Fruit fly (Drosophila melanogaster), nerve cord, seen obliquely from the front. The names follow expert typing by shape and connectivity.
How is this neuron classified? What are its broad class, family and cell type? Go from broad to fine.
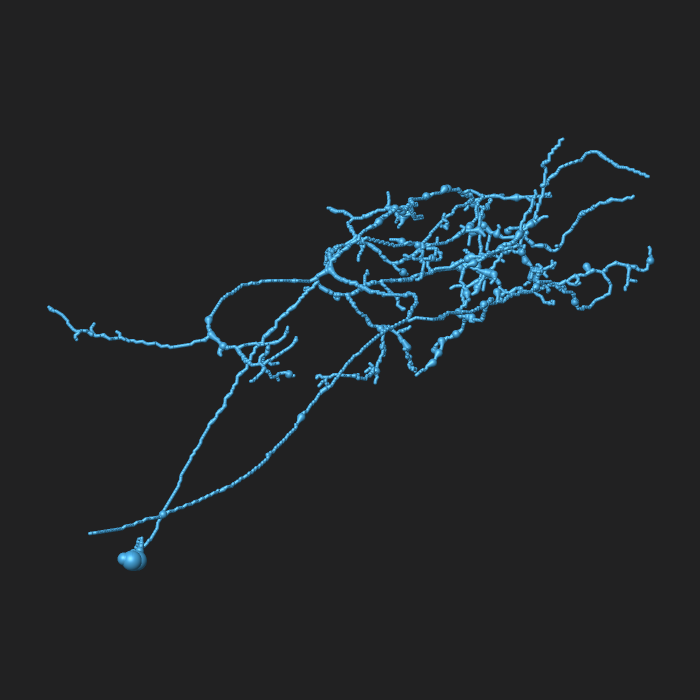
ascending neuron; hemilineage 07B; AN07B070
